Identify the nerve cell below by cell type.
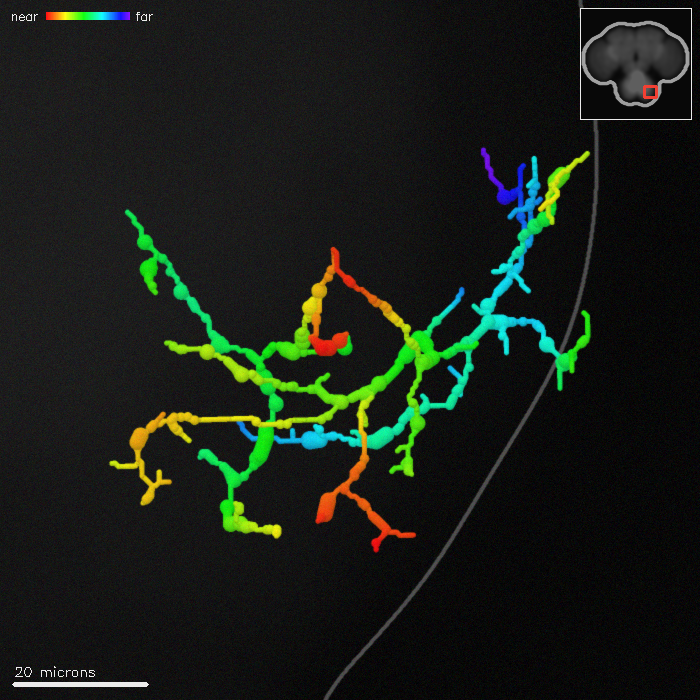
IN20A.22A076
